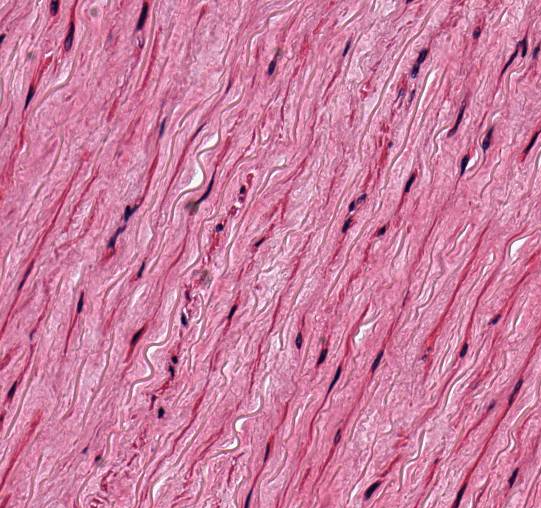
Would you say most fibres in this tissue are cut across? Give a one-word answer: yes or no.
No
